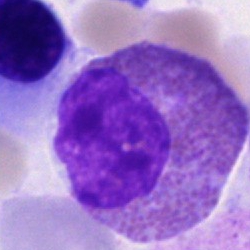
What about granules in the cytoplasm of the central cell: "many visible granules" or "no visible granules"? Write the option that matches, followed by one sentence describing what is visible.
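Many visible granules. Fine reddish-purple granules are scattered throughout the cytoplasm.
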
